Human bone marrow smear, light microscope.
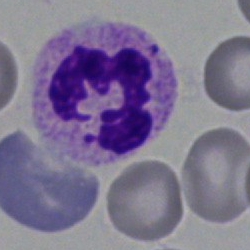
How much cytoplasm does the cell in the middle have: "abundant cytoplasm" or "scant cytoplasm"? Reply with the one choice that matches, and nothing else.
Abundant cytoplasm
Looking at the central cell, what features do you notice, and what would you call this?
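Look first at the edge: the cell is round and smooth. Now the chromatin, dark purple and coarsely clumped. Beside the nucleus you'll find two small dark round bodies. You're looking at a segmented neutrophil.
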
